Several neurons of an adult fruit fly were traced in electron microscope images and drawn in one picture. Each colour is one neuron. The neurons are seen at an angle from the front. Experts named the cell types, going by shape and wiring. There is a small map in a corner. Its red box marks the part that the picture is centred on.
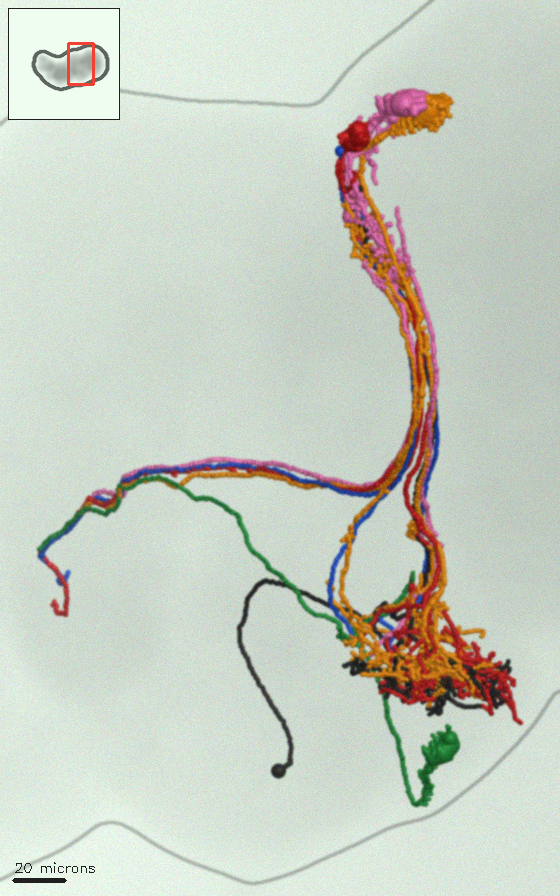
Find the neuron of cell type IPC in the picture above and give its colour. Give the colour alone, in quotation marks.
"pink"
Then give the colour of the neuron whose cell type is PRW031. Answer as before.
"black"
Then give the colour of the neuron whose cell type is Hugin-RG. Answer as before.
"green"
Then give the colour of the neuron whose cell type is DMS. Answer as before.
"red"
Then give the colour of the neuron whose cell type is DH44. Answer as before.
"orange"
